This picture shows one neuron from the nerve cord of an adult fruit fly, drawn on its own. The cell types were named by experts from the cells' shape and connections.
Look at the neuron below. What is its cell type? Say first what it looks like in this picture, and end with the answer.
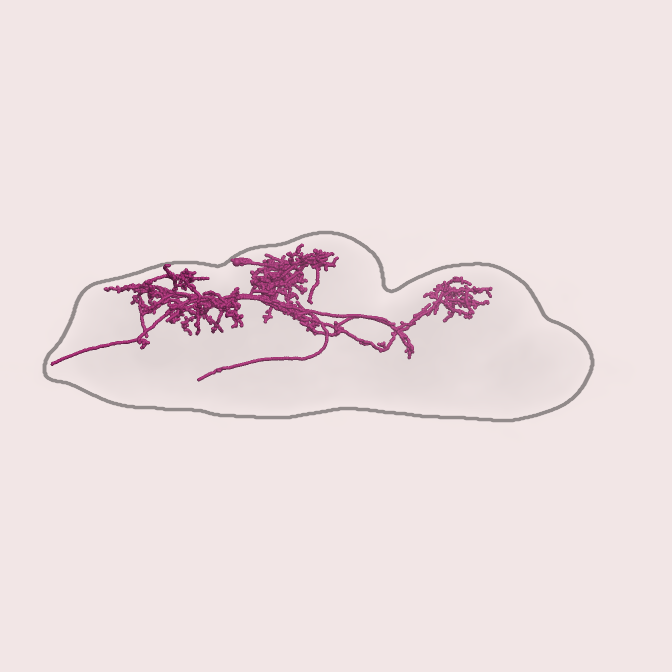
The picture shows dozens of branch ends. As drawn here it is more than twice as wide as it is tall. This is an ascending neuron. The cell type is AN05B021.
